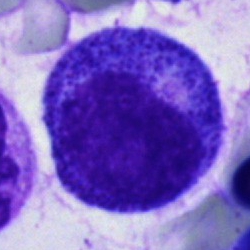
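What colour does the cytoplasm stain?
It stains deep blue-purple.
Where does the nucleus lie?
In the lower part of the cell, leaving a wider band of cytoplasm above it.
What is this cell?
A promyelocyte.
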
